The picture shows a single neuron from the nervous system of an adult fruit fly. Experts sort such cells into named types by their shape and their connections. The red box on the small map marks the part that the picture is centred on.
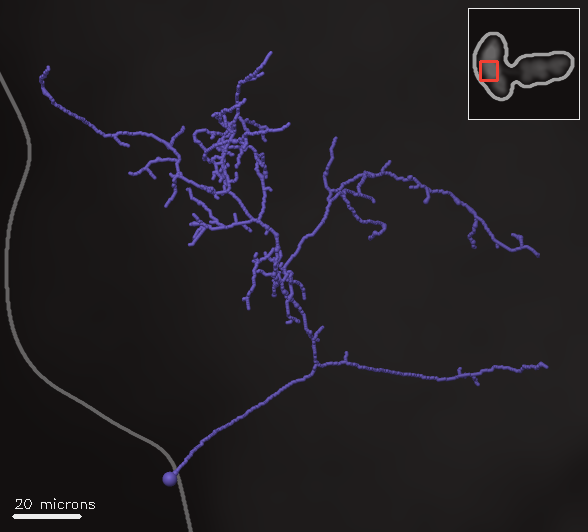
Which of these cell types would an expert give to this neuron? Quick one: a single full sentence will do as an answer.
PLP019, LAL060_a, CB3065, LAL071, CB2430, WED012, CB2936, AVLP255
Within the cell type LAL060_a sits this neuron.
